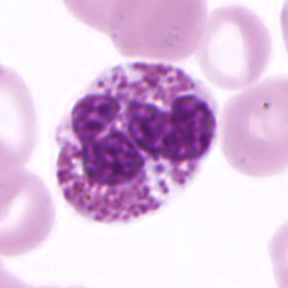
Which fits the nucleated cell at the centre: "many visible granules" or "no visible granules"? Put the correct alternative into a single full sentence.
In the cytoplasm of this cell, many granules are visible.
